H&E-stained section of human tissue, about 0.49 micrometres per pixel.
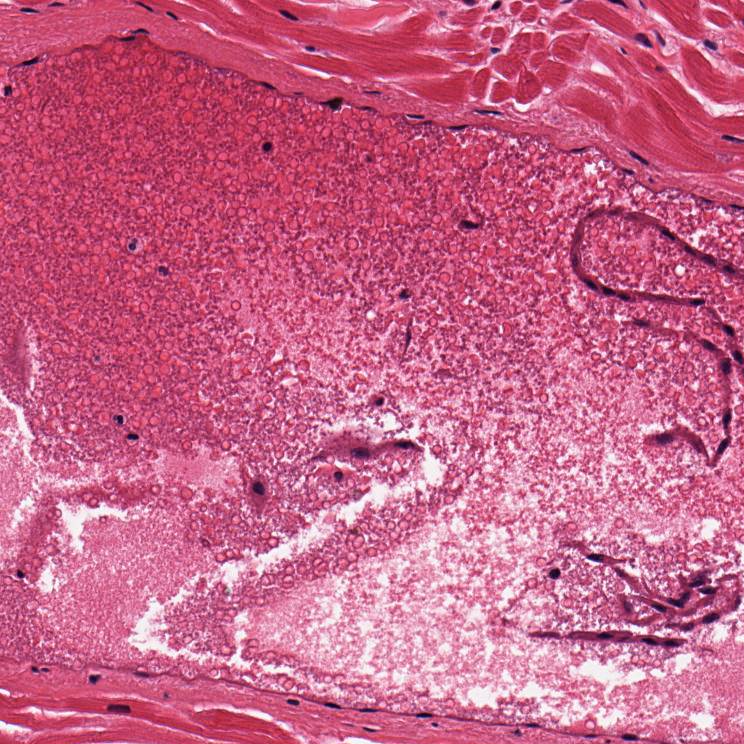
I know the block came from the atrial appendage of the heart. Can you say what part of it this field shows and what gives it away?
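Blood in a vessel or clot, I'd say. Packed red blood cells, small round pink discs without nuclei, fill most of the lumen, with only a few cells with dark round nuclei among them.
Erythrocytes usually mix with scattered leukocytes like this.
And the wall above and below is thin, lined by flattened nuclei, not the thick concentric smooth muscle of a muscular artery.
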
